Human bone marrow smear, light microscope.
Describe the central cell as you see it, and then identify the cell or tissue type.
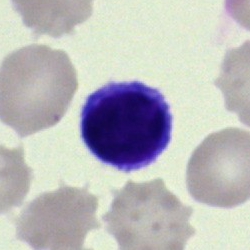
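Notice the nucleus: it takes up almost the whole cell. Its chromatin is dense and dark purple all the way through. You won't find granules anywhere in the cell, and no vacuoles either. That's a lymphocyte.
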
